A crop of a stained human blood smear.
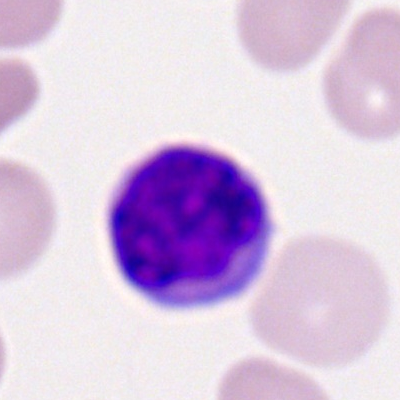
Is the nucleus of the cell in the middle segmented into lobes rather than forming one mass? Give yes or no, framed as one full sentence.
No, what this cell has is an undivided, compact round, oval or kidney-shaped nucleus.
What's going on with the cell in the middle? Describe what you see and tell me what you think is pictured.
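Look first at the nucleus: it fills most of the cell, and its chromatin is dense and coarsely clumped. The cytoplasm is pale blue and shows mainly as a thin crescent along the lower edge. This is a lymphocyte.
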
